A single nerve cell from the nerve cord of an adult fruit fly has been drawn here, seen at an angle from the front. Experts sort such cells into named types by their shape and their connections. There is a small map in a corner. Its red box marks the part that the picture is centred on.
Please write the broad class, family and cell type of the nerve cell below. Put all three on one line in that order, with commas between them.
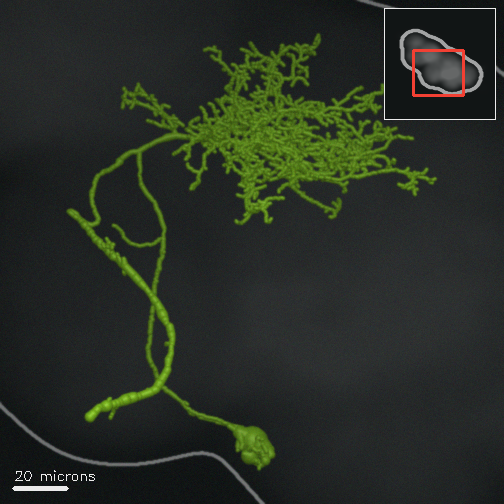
motor neuron of the nerve cord, hemilineage 16B, DVMn 1a-c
